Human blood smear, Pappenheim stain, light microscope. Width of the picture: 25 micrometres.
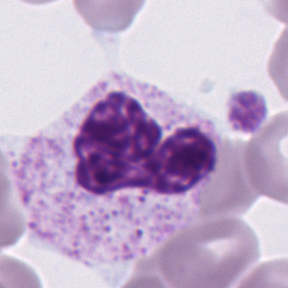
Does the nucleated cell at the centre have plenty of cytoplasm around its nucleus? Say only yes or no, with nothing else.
Yes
